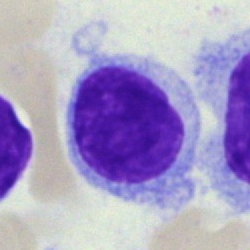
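Hairy cell in a stained bone marrow smear. A small ring-shaped loop projects from the upper-left edge. The nucleus lies off-centre, leaving a wider rim of pale blue cytoplasm toward the lower right. Chromatin stains dark purple, fairly even with only slight mottling.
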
